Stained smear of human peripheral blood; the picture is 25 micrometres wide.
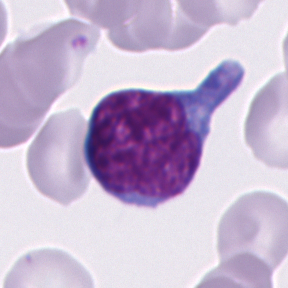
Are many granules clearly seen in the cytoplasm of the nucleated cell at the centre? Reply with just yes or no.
No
